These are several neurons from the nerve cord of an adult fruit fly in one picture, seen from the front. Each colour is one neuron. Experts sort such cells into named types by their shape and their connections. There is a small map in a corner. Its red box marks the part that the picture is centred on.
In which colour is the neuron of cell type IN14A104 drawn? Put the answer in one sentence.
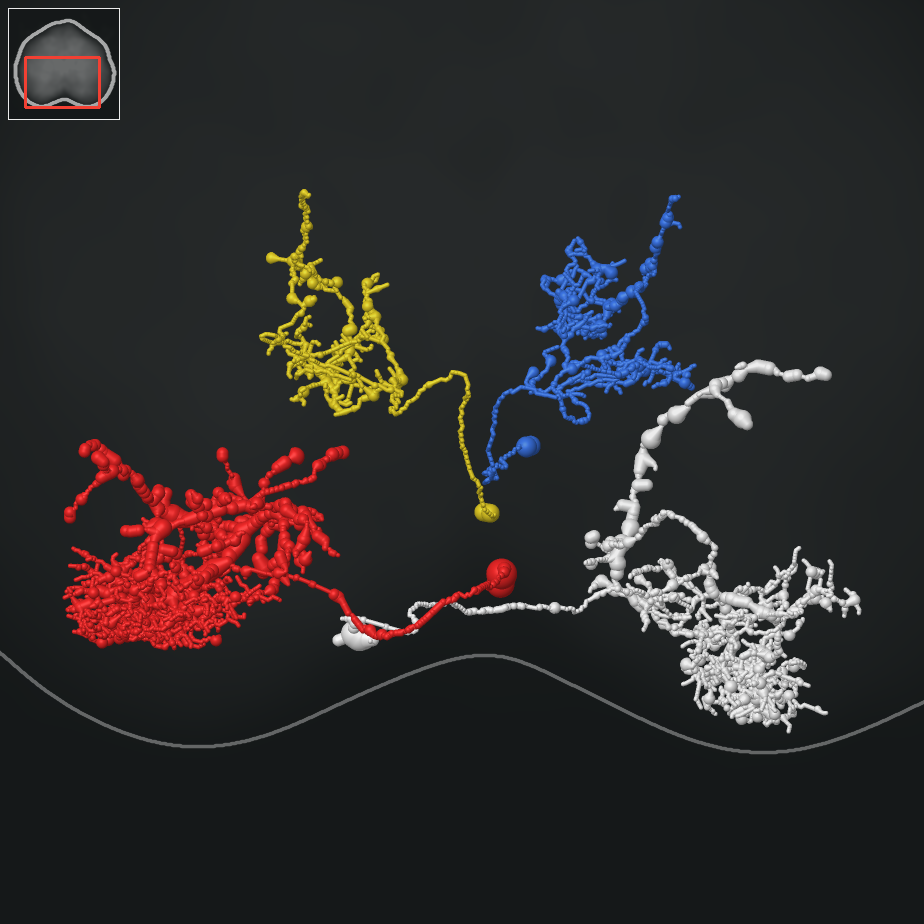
The colour is yellow.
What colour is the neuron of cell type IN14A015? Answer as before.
The colour is white.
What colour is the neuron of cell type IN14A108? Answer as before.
The colour is blue.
